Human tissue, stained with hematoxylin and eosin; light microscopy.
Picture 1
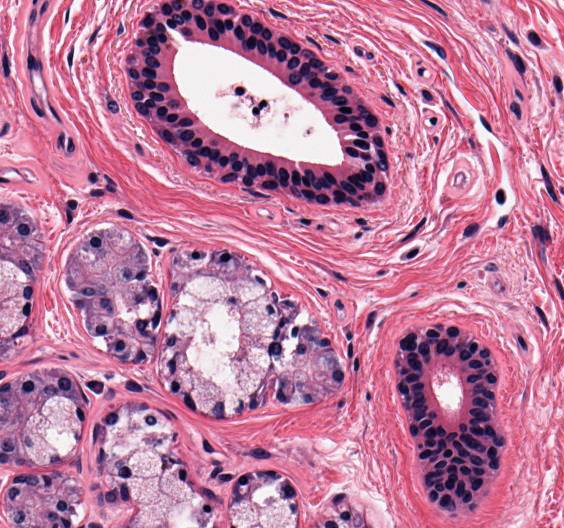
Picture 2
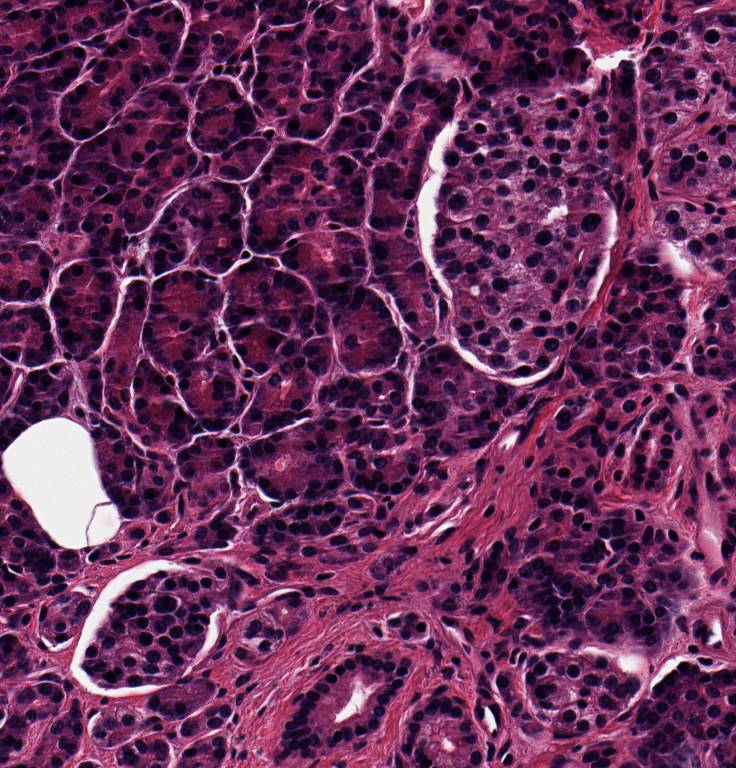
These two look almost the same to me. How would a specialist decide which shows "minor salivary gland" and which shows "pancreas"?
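The minor salivary gland is in picture 1, the pancreas in picture 2. The first has two ducts, upper centre and lower right, and a cluster of secretory acini in the lower left. Those acinar cells have pale, foamy, vacuolated cytoplasm, with small dark nuclei pushed to the base. Dense pink collagen wraps each duct in concentric layers.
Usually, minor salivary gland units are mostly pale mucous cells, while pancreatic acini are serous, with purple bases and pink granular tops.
In picture 2, small rounded clusters outlined by thin pale clefts make up the upper left. A large rounded nest in the upper centre-right is partly set off by a crescent-shaped white cleft along its left side; another in the lower left is edged by a curved white cleft. Cells in these cleft-bounded nests have paler cytoplasm than those in the upper-left clusters.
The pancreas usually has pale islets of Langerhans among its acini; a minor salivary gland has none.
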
